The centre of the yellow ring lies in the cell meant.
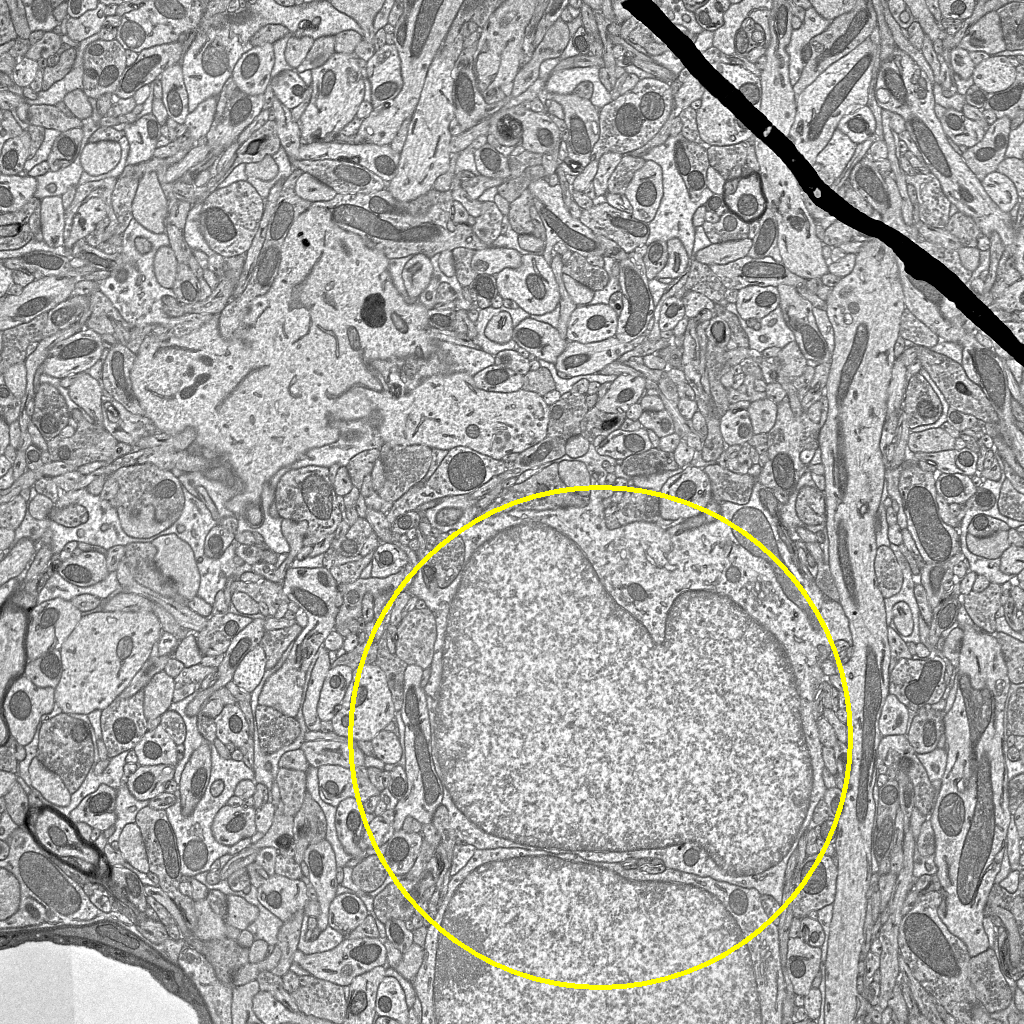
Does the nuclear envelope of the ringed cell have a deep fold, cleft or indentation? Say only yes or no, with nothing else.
Yes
